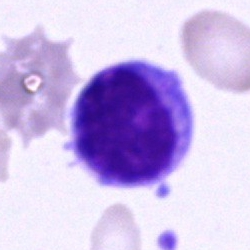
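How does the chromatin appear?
Dense, staining dark purple.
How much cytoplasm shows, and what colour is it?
Only a thin blue rim, widest on the right side.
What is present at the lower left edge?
A few small fine projections sticking out.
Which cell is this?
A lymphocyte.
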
